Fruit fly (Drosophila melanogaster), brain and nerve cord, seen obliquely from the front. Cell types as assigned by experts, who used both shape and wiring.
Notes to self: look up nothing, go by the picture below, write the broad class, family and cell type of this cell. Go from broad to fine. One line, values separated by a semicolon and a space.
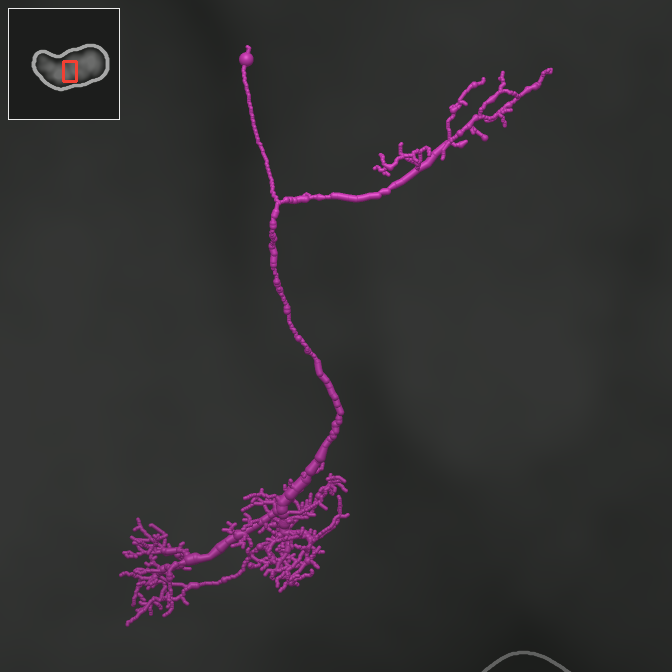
visual projection neuron; hemilineage VPNd1; LPLC1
